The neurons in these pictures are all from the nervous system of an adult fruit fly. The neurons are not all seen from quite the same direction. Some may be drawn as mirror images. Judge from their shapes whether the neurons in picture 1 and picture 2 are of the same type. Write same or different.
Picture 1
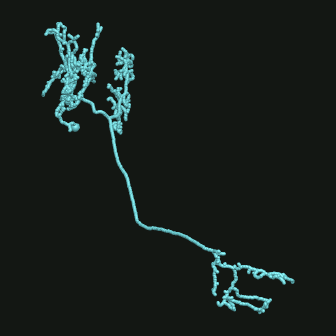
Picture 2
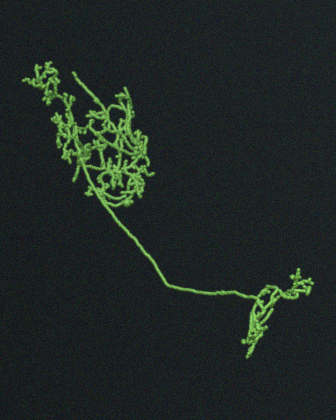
same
